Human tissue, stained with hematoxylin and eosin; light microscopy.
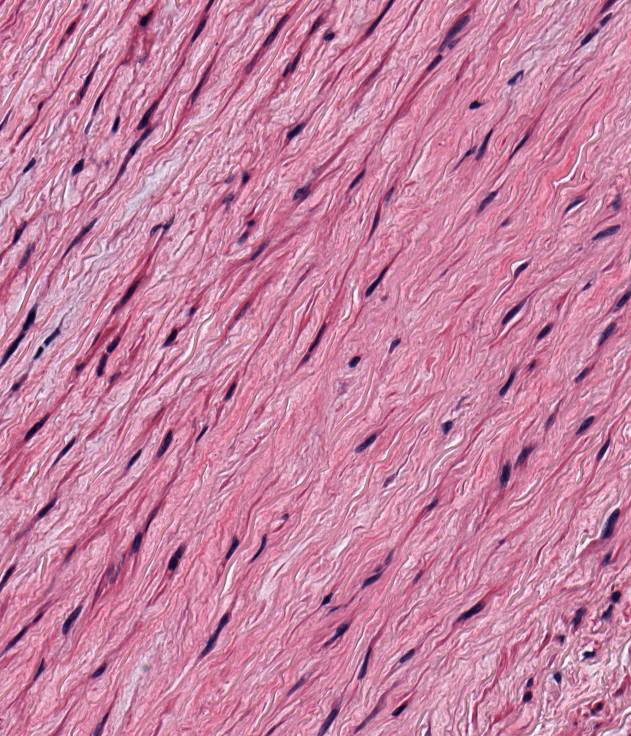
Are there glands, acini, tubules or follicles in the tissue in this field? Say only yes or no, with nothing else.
No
